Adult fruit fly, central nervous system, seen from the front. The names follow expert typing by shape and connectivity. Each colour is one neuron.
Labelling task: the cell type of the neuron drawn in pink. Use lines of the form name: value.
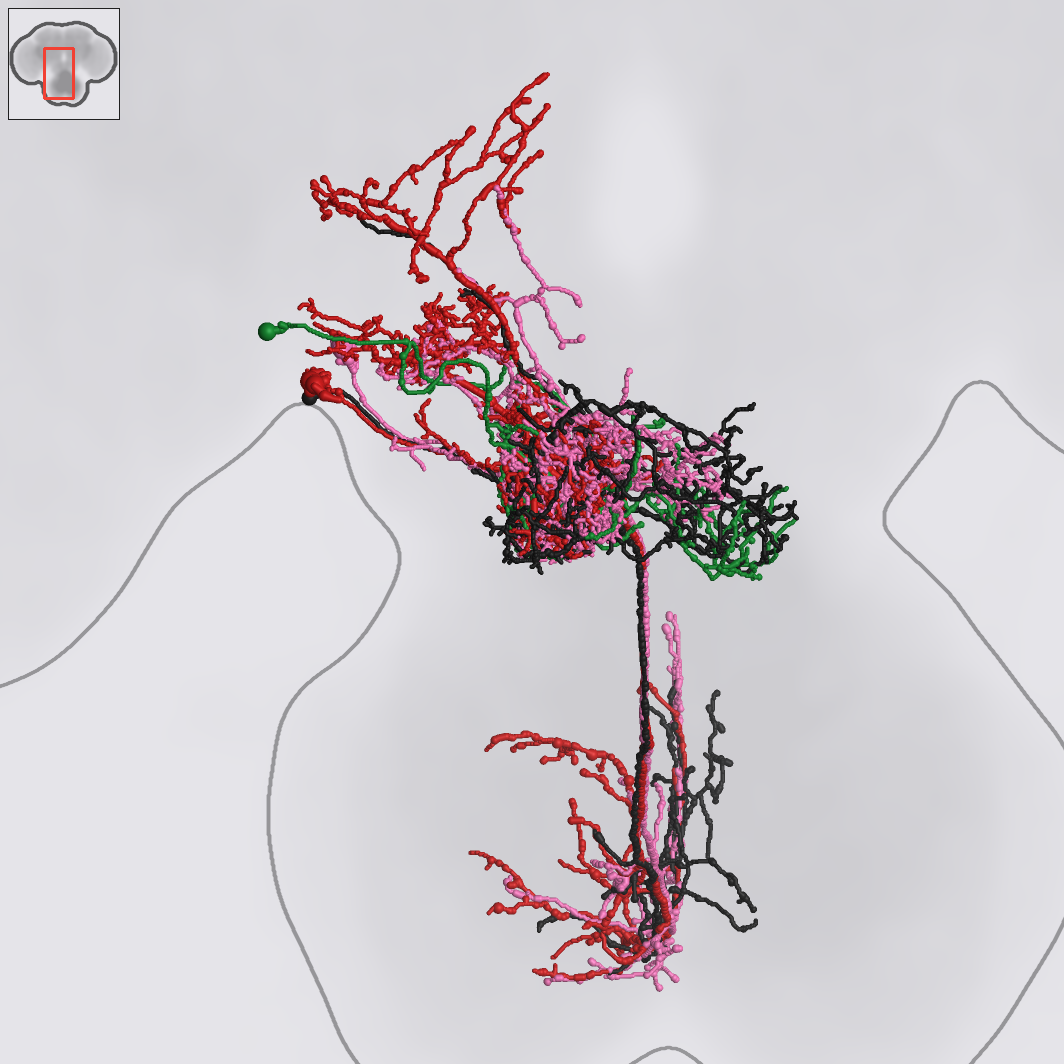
cell type: DNg87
